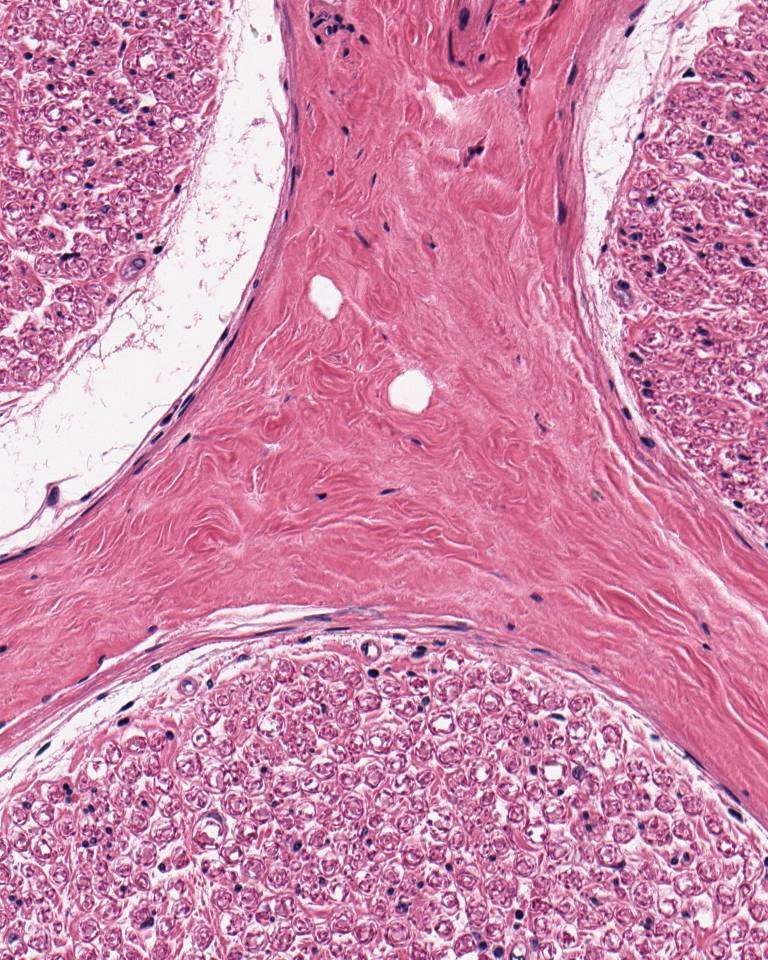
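Tibial nerve. Three rounded fibre bundles sit at the top left, right edge and bottom, separated by a branching band of dense connective tissue. Sparse small dark nuclei lie among round fibre profiles within them. The band is dense, wavy, strongly eosinophilic collagen with only a few spindle-shaped nuclei. Each bundle is edged by a thin layer of flattened cells, their elongated dark nuclei parallel to its border.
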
